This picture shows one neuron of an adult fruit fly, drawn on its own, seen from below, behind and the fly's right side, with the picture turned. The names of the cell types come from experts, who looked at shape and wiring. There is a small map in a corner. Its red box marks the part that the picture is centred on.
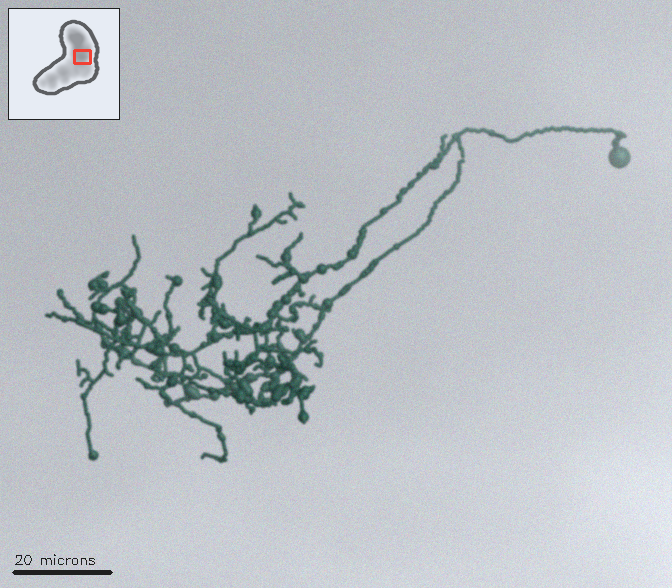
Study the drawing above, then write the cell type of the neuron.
WED042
